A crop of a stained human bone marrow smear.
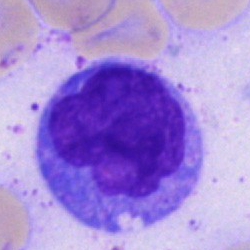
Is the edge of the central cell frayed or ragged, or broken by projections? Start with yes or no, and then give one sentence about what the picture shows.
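No. The cell outline is roughly round with a smooth border.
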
